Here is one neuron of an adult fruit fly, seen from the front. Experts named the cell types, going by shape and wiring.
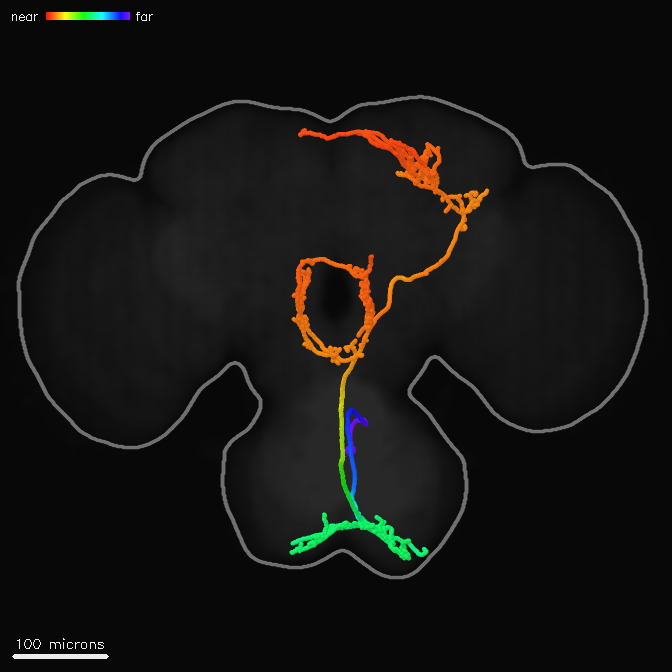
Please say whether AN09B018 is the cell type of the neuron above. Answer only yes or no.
no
